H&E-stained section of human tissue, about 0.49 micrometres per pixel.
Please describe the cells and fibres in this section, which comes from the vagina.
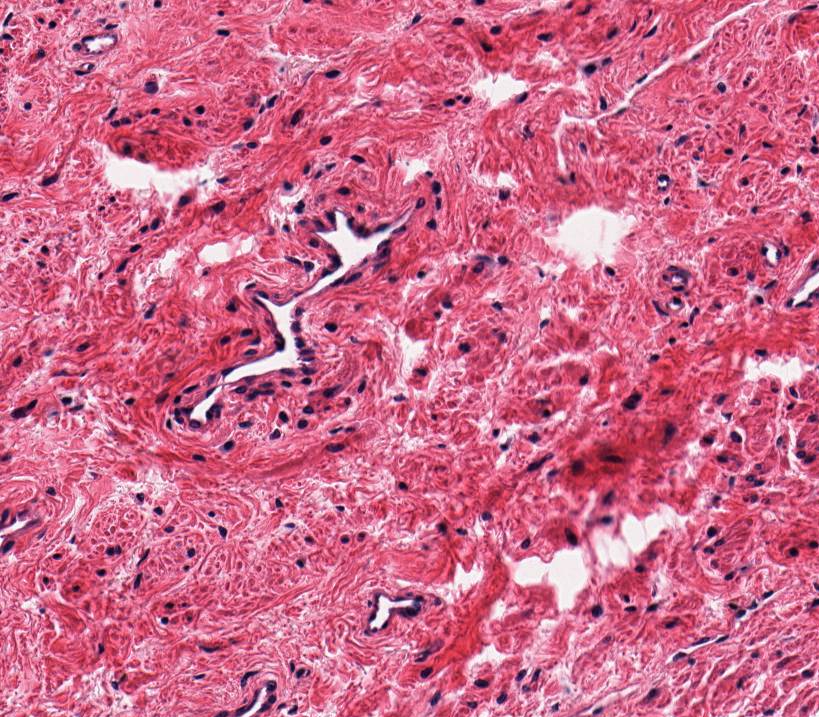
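What strikes me first is densely eosinophilic fibromuscular stroma filling the whole field, with no fat. Its smooth muscle bundles interlace in many directions rather than running parallel. Left of centre I see a branching, slit-like lumen lined by a single layer of flattened to low cuboidal cells. Stromal nuclei are small, dark, and oval to elongated.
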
